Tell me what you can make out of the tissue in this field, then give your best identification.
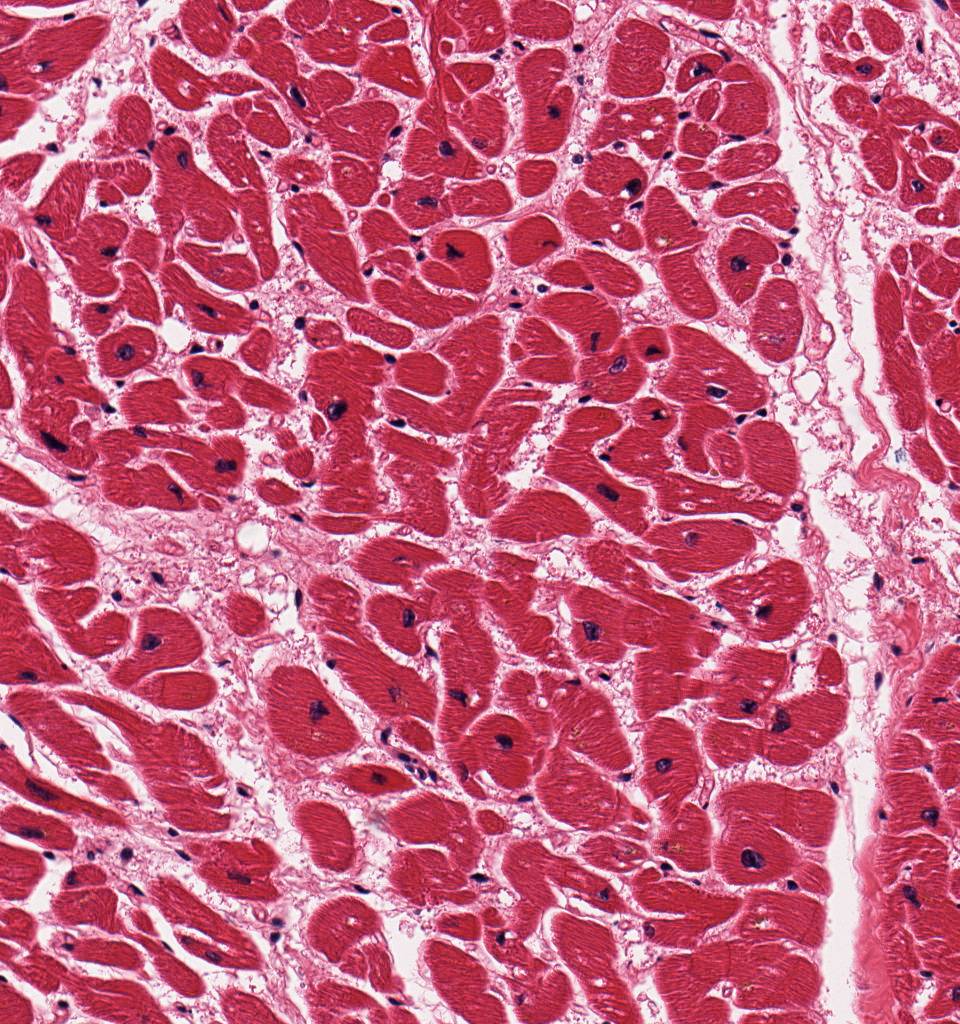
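Across most of the field, cardiac muscle fibres are cut transversely or obliquely, in rounded and irregular profiles. Cytoplasm is deeply eosinophilic. Visible fibre nuclei lie singly near the centre, larger than the small dark nuclei between fibres. This is the left ventricle of the heart.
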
